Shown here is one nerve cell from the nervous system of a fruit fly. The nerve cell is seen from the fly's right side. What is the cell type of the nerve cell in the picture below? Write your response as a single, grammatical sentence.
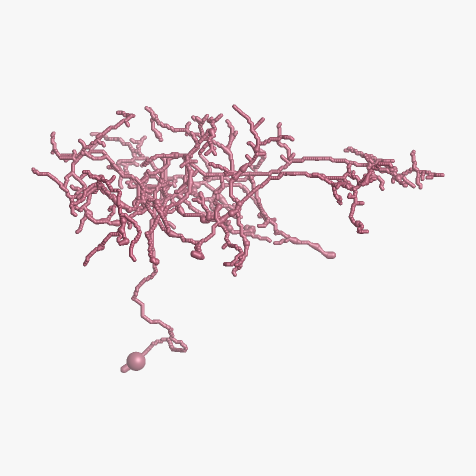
As a matter of cell type, the nerve cell is IN00A065.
